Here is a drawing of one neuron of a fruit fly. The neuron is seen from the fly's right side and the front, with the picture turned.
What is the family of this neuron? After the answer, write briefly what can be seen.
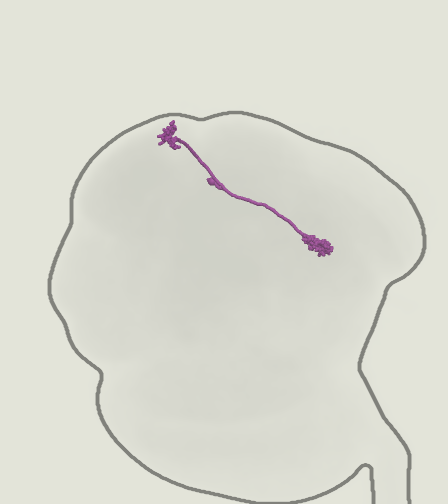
The family is hemilineage VPNd2. Its broad class is visual projection neuron. In this view it is wider than it is tall.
